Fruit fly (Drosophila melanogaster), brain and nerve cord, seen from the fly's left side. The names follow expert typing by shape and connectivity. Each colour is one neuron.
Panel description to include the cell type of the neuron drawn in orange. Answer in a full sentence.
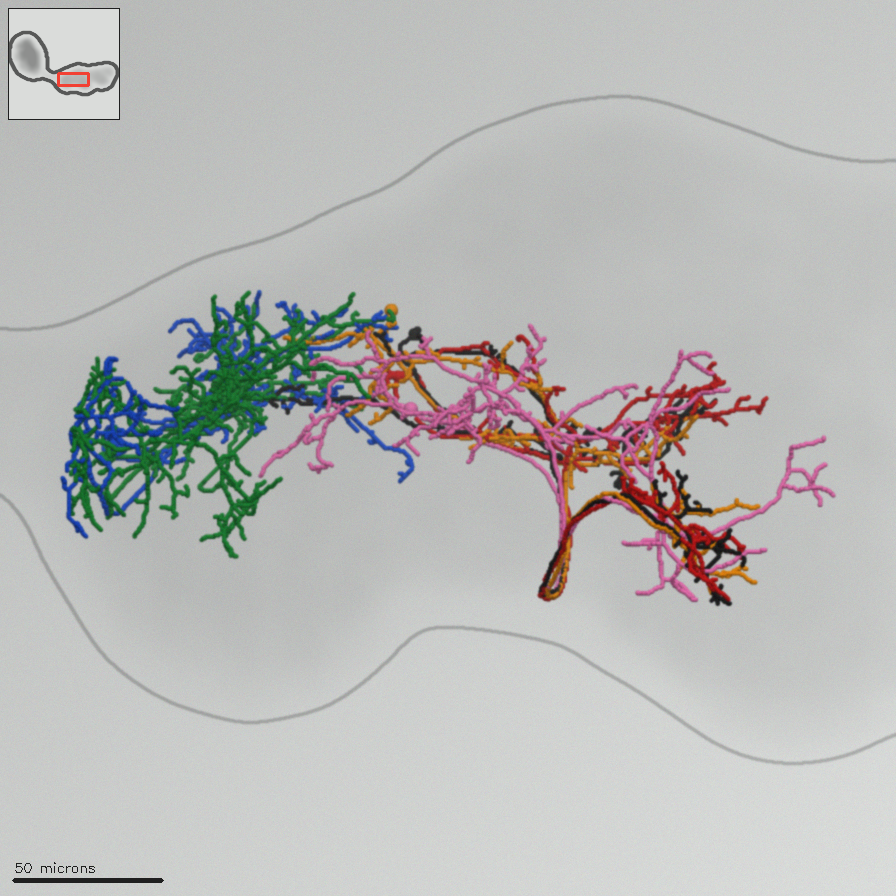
The cell type is IN01A070.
